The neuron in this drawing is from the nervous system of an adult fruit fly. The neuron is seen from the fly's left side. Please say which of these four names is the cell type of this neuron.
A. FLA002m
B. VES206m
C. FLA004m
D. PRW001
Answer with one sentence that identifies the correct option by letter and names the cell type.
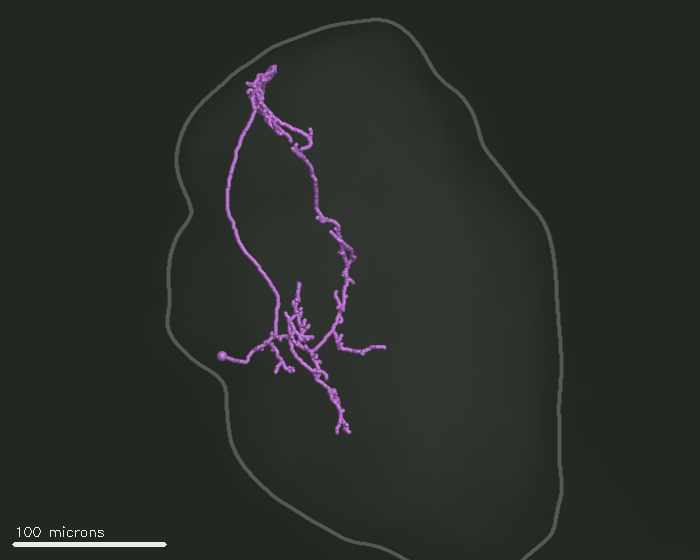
Option B, VES206m, is the type of cell the neuron is.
